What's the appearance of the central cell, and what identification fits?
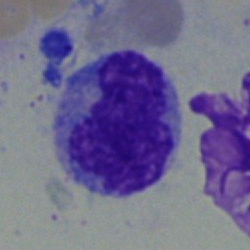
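Working through the cell in order, its outline is round to slightly oval and smooth. The nucleus fills most of the cell, leaving the widest rim of cytoplasm on the left side. That cytoplasm is pale greyish blue, and no distinct granules are visible in it. This cell is a monocyte.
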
